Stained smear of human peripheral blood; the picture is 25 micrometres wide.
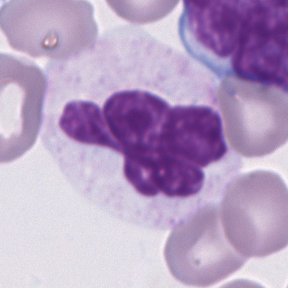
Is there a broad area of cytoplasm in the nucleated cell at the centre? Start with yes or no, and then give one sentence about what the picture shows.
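Yes. The cytoplasm is plentiful and very pale, with only a faint lilac tint.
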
